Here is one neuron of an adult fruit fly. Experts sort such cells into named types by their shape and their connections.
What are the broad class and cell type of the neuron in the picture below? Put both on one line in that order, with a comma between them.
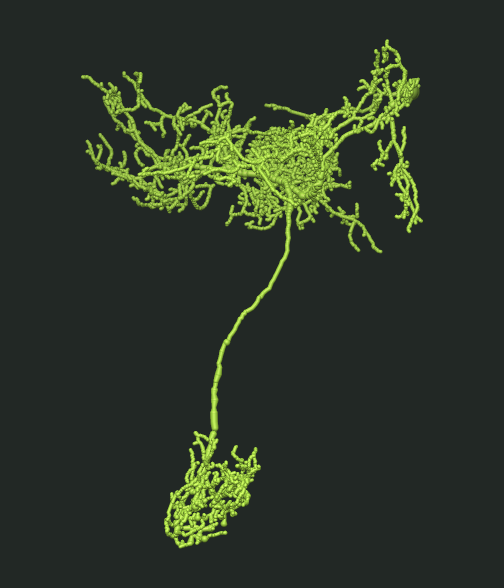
central-brain intrinsic neuron, AOTU042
